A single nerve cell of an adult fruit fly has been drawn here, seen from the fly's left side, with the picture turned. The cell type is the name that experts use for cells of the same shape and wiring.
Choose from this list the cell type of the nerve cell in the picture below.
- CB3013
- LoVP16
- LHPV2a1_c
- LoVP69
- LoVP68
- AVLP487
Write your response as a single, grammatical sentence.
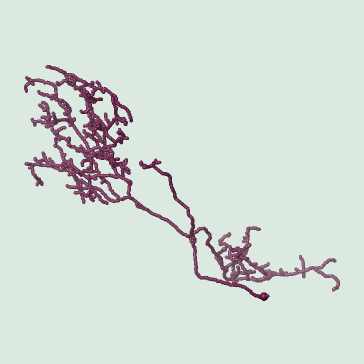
The nerve cell is typed under the name LoVP16.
